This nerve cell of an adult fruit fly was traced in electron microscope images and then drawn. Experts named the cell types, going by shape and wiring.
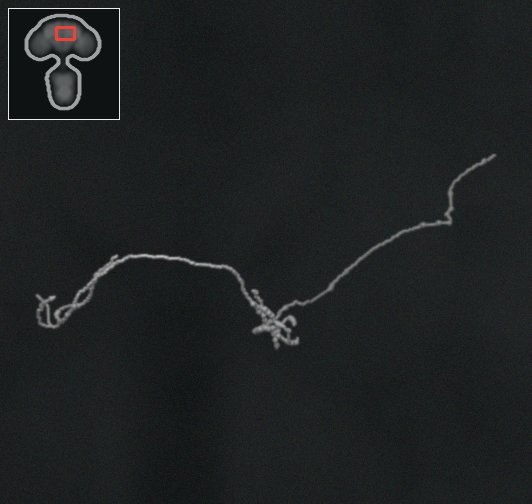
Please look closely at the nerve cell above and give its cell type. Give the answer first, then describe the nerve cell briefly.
It is of cell type ORN_VM6v. It is a sensory neuron entering the brain. The drawing shows no cell body. There are a dozen or fewer branch ends.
